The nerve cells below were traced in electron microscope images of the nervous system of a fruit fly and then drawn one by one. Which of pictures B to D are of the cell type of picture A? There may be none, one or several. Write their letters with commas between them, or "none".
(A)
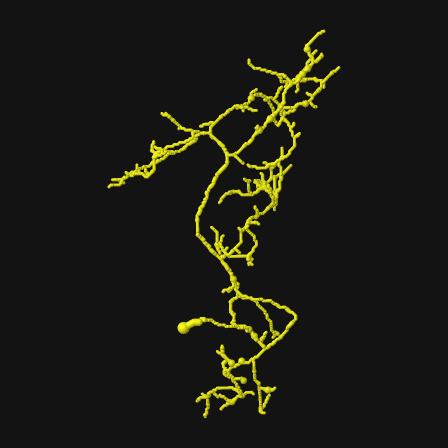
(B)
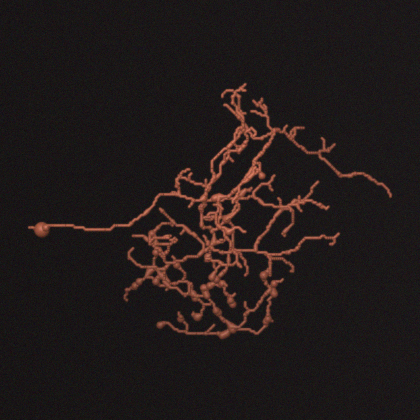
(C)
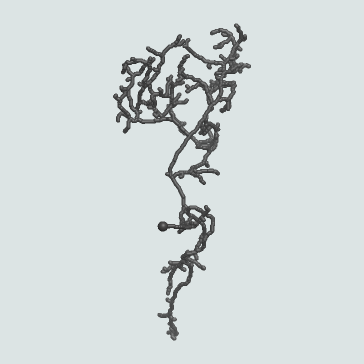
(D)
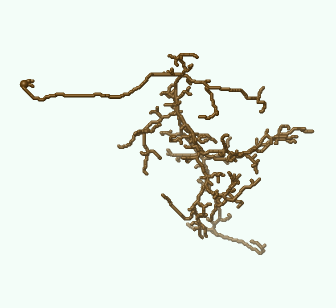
none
